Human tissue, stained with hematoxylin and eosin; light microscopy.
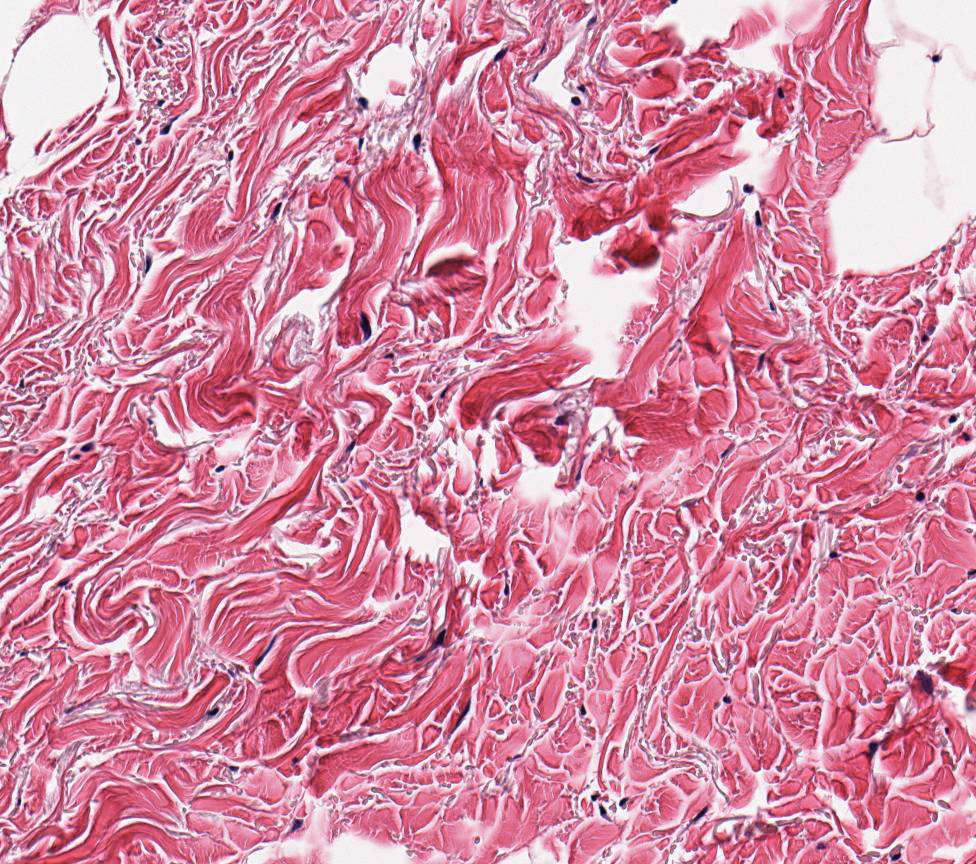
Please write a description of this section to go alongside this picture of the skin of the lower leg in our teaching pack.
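In this section the collagen bundles stain a strong pink with eosin. In the lower right, many bundles are cut across and appear as angular, polygonal pieces. Nuclei are sparse, small, dark and elongated; these are fibroblasts, each lying singly between the bundles. Neither epithelium, glands nor hair follicles appear anywhere in the field.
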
